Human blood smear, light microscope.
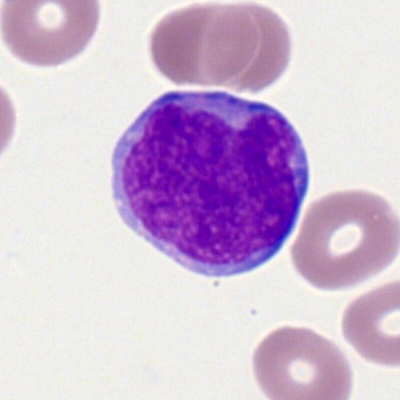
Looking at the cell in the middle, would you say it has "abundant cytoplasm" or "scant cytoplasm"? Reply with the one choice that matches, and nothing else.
Scant cytoplasm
